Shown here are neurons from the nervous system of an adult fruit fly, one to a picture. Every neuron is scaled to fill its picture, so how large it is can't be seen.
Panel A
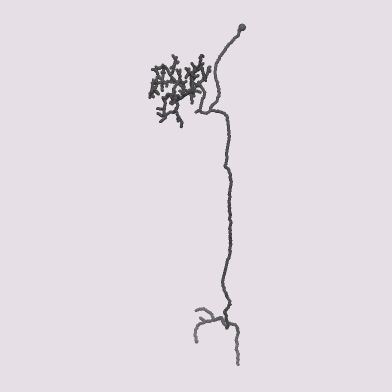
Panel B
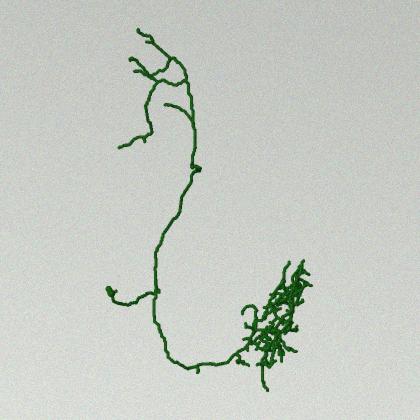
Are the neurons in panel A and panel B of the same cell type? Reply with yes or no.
yes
